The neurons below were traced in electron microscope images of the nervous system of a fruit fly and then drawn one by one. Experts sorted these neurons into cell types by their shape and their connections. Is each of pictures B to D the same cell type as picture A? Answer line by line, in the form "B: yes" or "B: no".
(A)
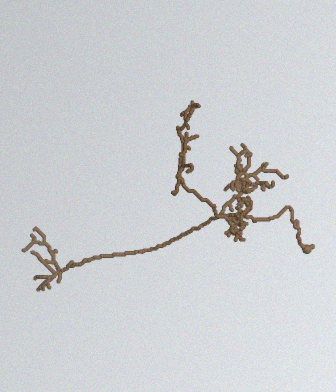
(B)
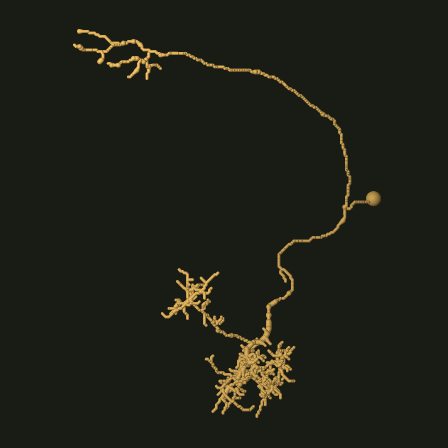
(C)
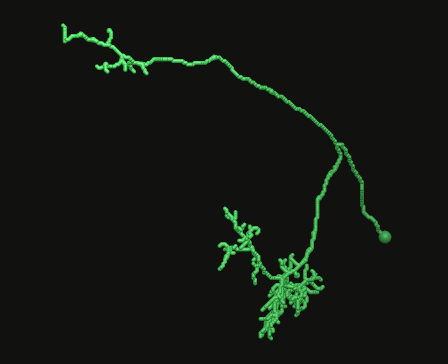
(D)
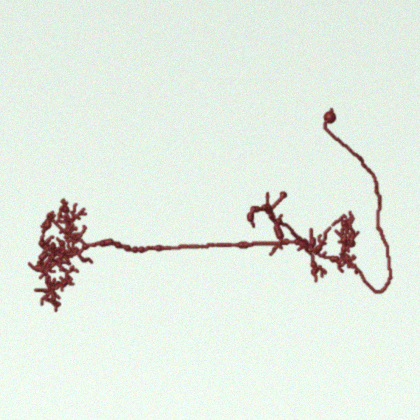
B: no
C: no
D: no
